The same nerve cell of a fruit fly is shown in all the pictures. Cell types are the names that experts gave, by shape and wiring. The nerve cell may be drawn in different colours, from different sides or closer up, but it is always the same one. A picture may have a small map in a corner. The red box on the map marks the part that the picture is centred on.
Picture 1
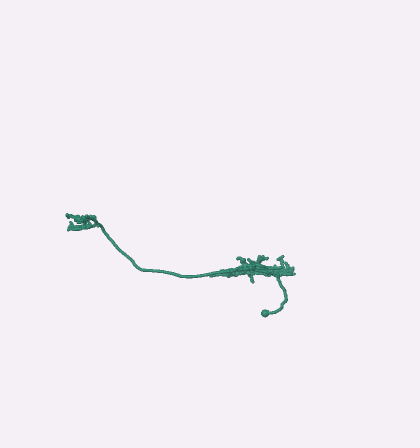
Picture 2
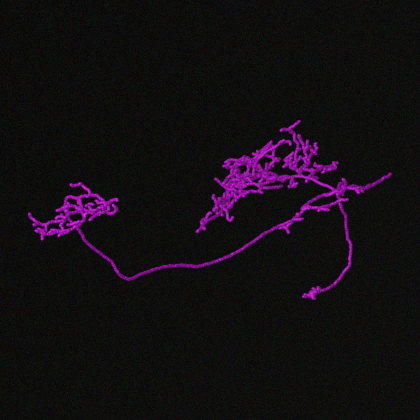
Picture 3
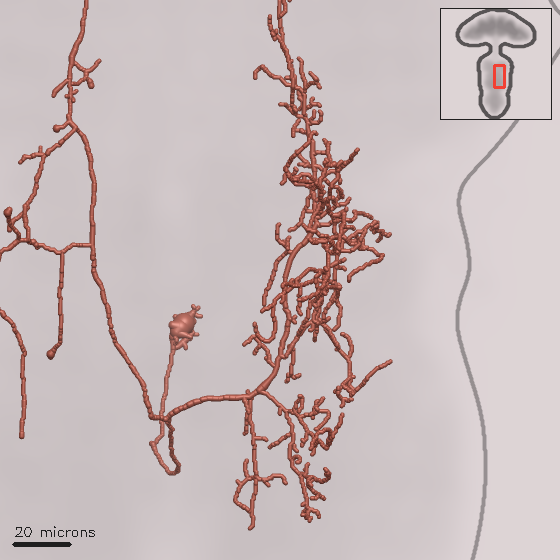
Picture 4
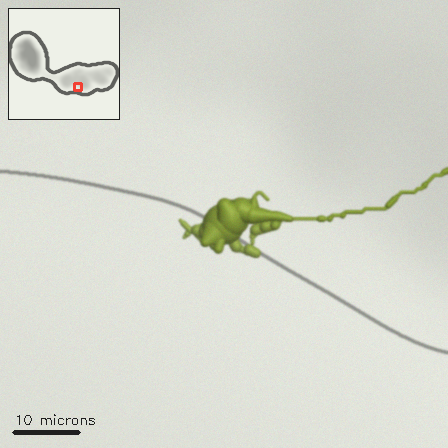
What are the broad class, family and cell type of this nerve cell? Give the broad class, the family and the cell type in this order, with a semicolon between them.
ascending neuron; hemilineage 06B; AN06B090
